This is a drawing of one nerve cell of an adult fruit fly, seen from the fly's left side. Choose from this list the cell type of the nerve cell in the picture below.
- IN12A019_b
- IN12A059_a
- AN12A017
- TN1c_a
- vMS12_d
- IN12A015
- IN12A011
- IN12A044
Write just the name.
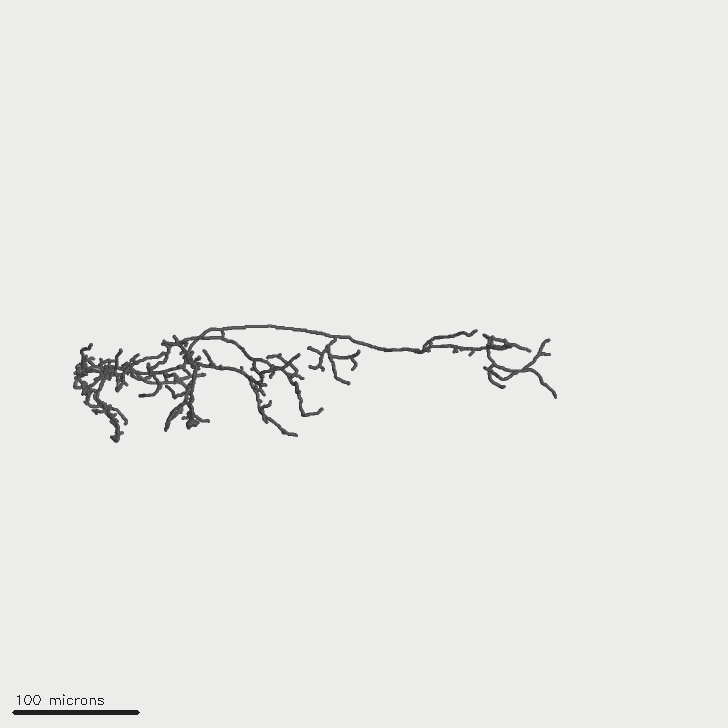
IN12A019_b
